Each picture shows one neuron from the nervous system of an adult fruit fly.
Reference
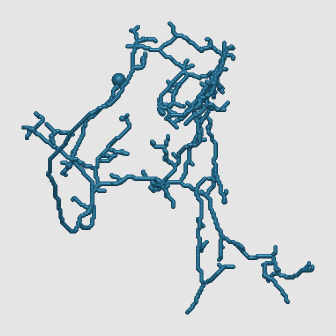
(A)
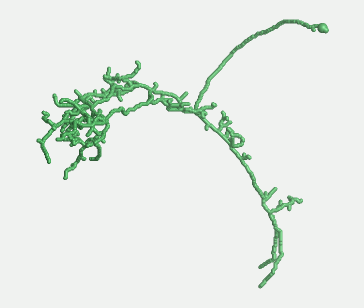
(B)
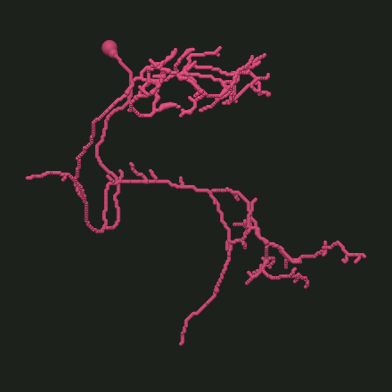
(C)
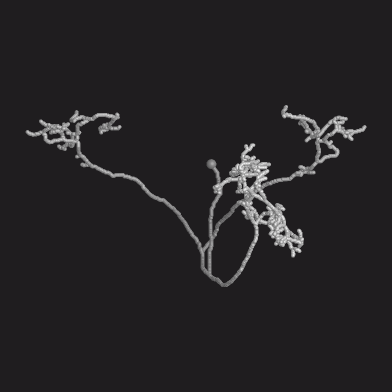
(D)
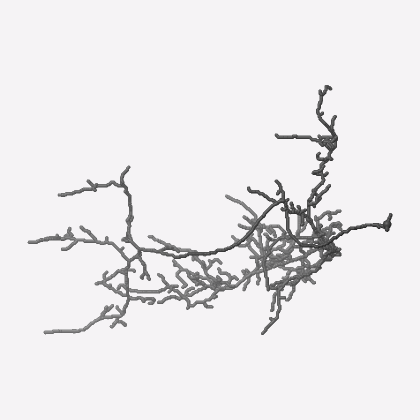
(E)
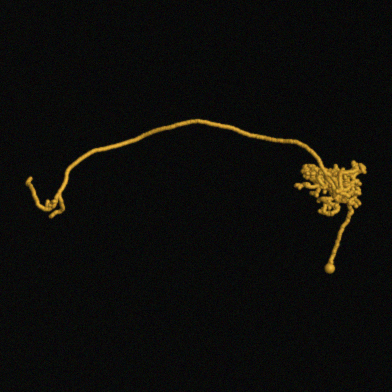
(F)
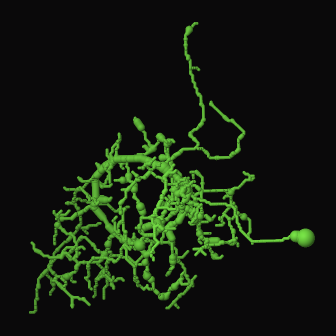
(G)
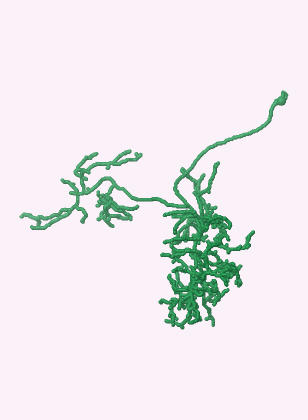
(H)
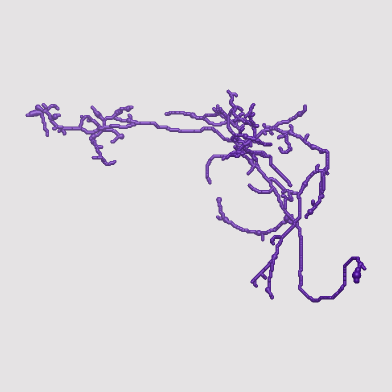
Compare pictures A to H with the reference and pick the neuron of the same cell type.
B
